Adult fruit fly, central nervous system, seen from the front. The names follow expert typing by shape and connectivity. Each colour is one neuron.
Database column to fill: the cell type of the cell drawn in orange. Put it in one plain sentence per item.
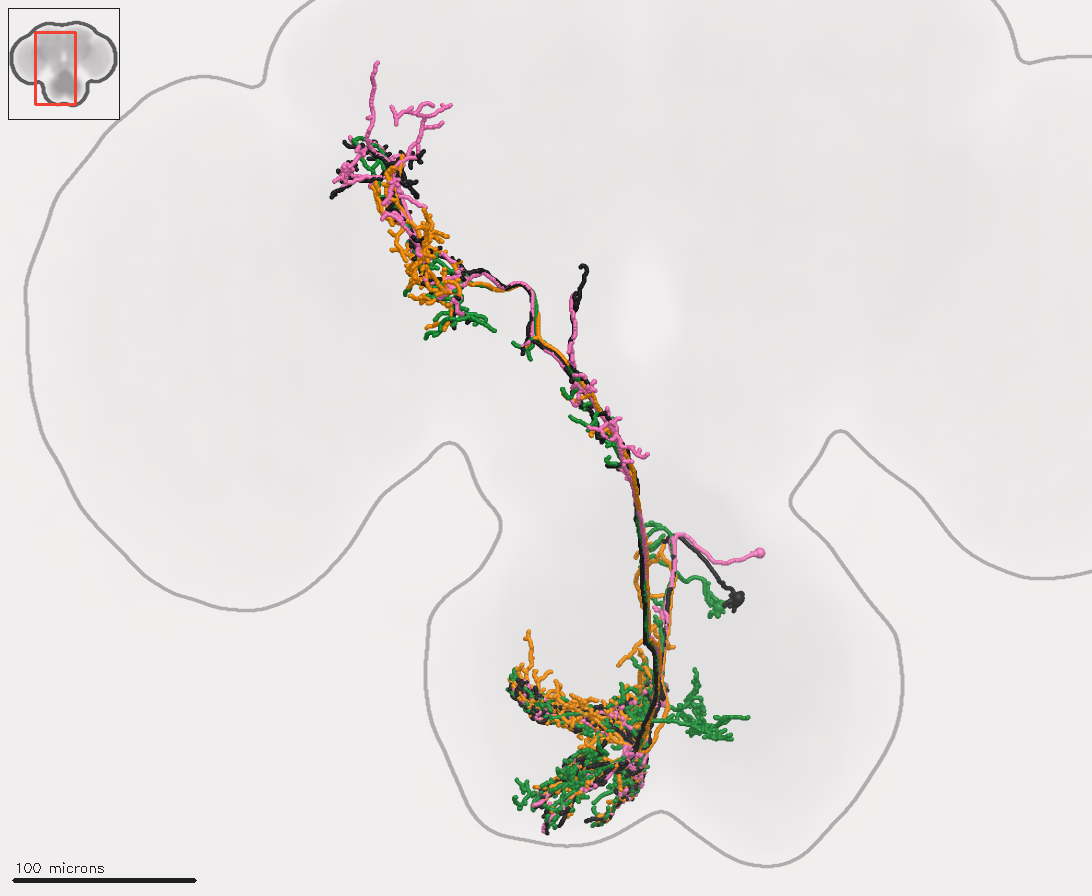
The cell type is ANXXX093.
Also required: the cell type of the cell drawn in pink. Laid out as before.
The cell type is AN05B102b.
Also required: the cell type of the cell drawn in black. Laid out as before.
The cell type is AN05B102c.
